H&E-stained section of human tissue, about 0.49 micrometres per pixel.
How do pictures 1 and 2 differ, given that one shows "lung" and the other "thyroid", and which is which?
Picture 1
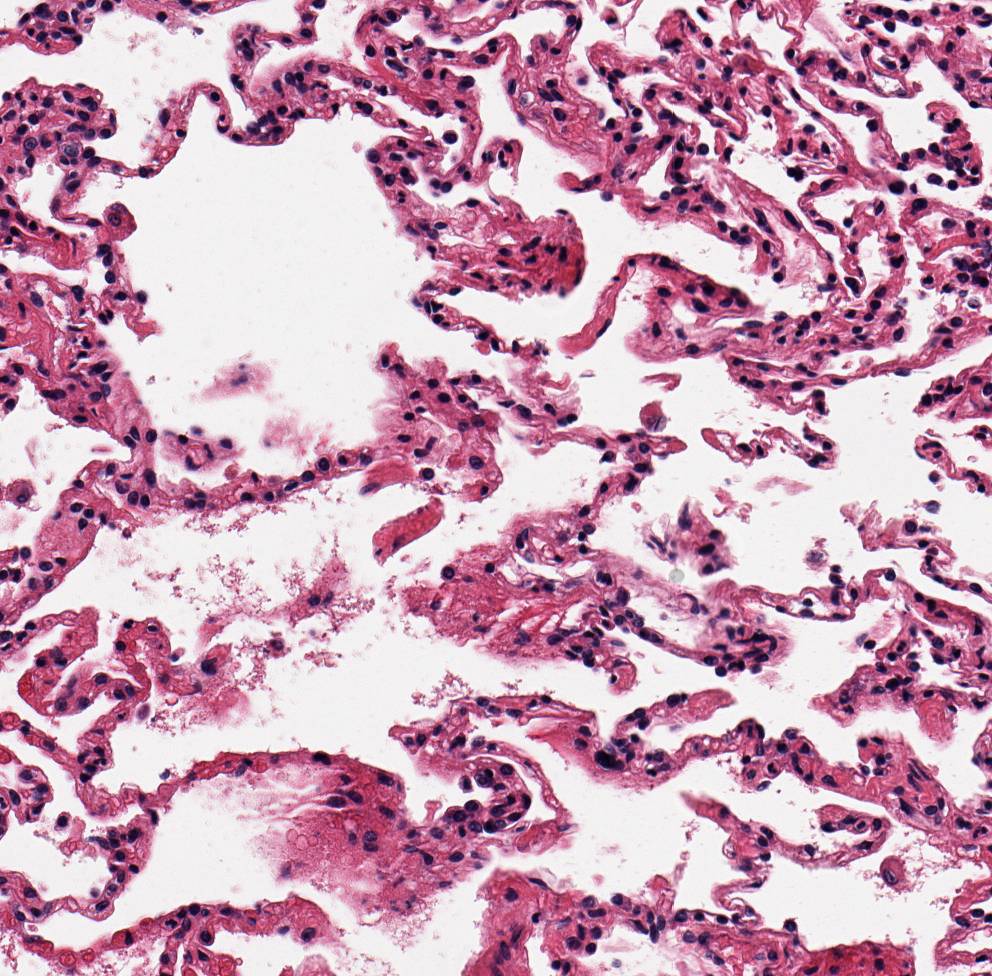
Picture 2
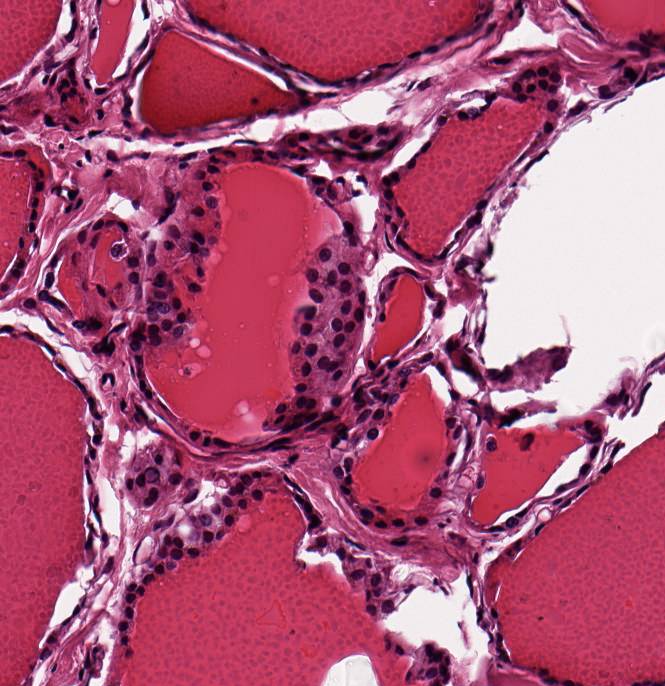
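The lung is in picture 1, the thyroid in picture 2. In picture 1, thin, wavy, branching strands separate large open spaces throughout the field, with few free cells in them. A single layer of cells lines the edges of the strands, and their nuclei are small, dark-staining and round to oval. In picture 2 the follicle lumina are filled with homogeneous deep pink colloid.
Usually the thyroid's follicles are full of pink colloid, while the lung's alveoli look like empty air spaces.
Along the lower left margin of the central follicle, small round clear and pale vacuoles sit in the colloid.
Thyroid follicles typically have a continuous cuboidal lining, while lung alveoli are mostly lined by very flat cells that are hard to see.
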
